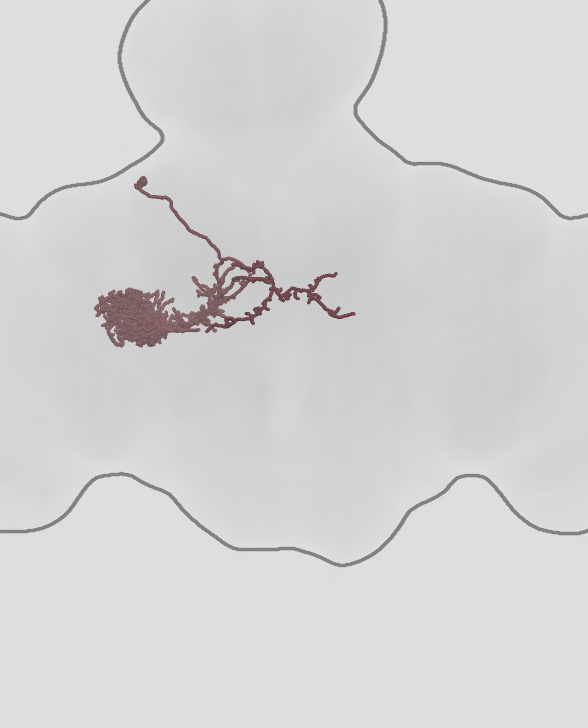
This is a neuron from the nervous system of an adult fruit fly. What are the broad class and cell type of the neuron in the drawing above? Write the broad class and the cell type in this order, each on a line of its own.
central-brain intrinsic neuron
AOTU063_a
